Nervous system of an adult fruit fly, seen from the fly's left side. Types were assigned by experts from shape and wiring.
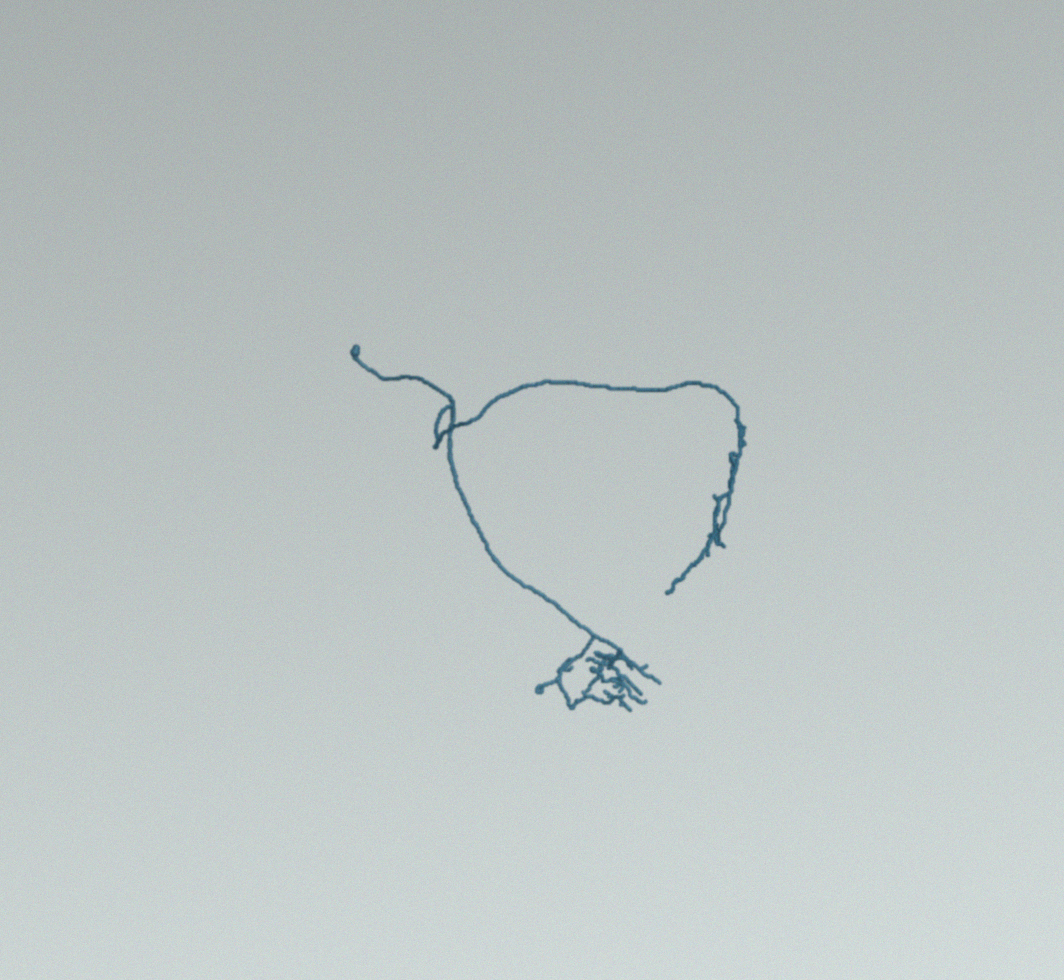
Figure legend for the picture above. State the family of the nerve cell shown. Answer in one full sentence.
This nerve cell has been assigned the family hemilineage AOTUv3_ventral.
